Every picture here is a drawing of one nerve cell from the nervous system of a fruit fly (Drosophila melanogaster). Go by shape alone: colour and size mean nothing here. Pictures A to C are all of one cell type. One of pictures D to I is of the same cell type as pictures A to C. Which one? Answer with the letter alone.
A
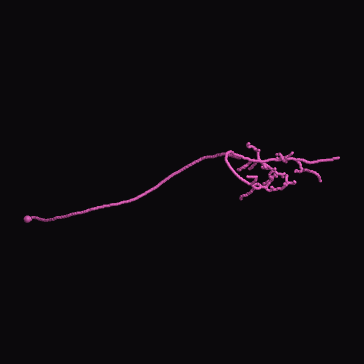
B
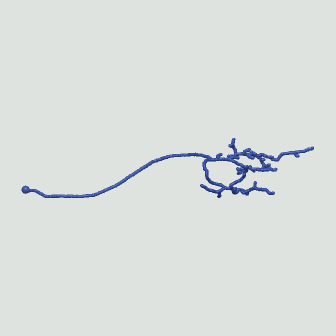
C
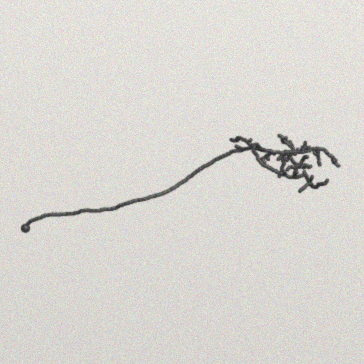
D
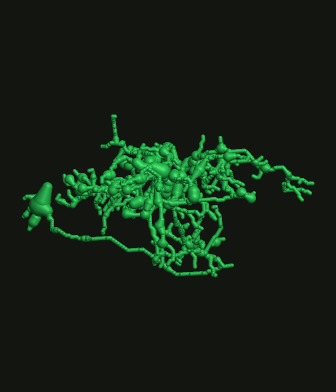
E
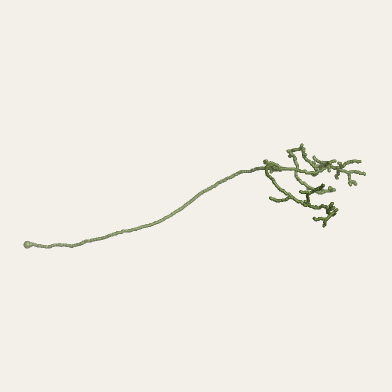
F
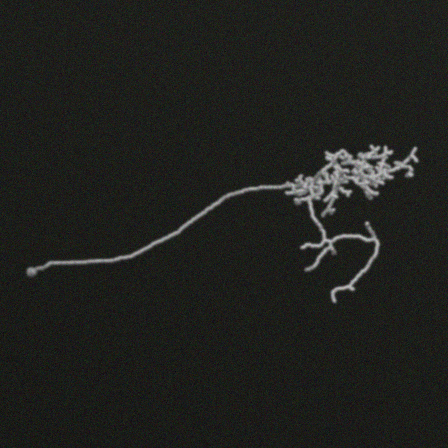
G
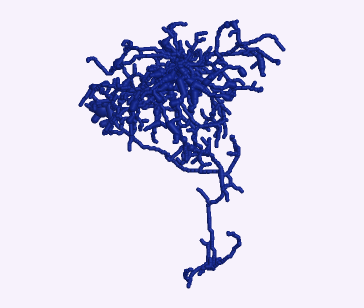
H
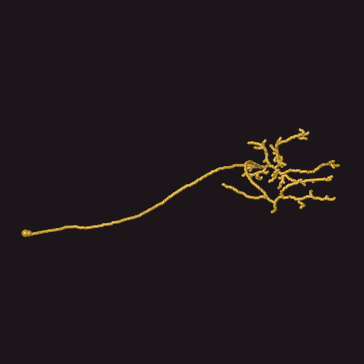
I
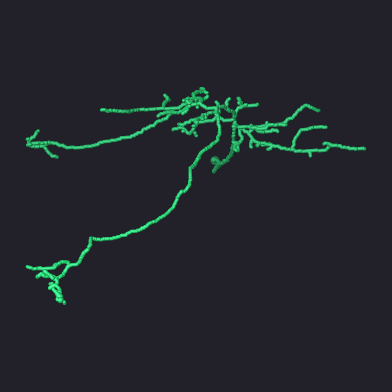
E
